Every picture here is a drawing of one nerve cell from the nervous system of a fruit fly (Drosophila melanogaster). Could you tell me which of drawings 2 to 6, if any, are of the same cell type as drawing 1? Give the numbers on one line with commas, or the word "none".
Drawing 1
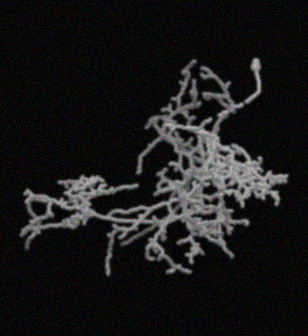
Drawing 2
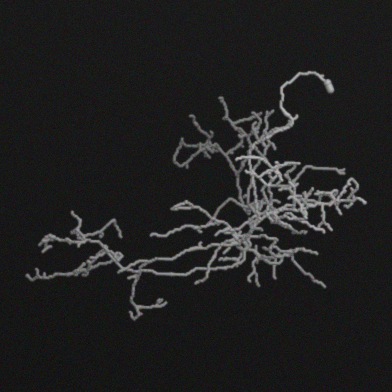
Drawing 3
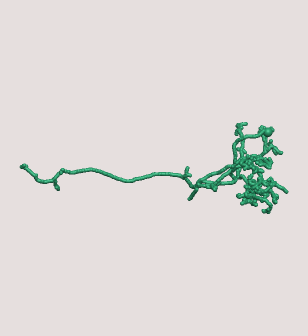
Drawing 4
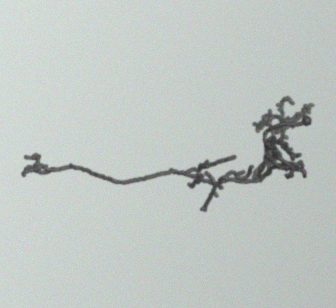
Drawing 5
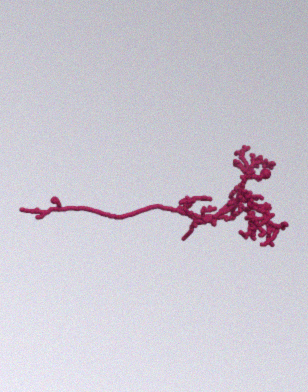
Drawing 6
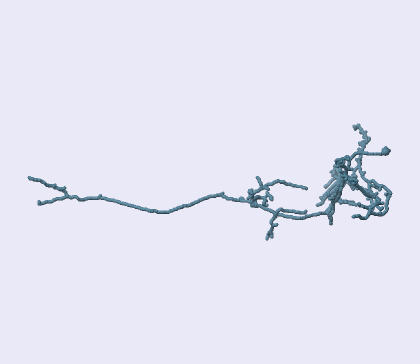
2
